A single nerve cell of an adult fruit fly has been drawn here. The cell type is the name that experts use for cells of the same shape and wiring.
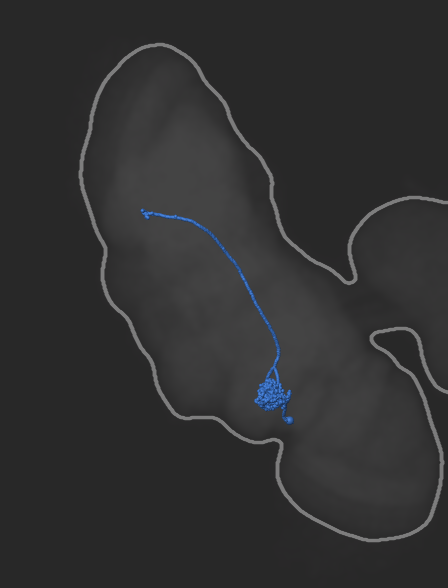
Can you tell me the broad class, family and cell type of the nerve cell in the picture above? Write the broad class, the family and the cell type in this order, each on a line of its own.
central-brain intrinsic neuron
hemilineage VLPl&d1_lateral
CB2545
